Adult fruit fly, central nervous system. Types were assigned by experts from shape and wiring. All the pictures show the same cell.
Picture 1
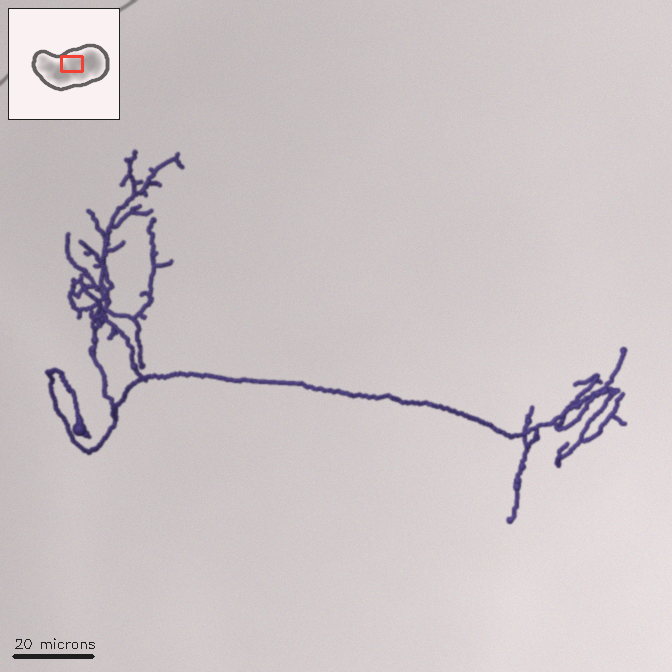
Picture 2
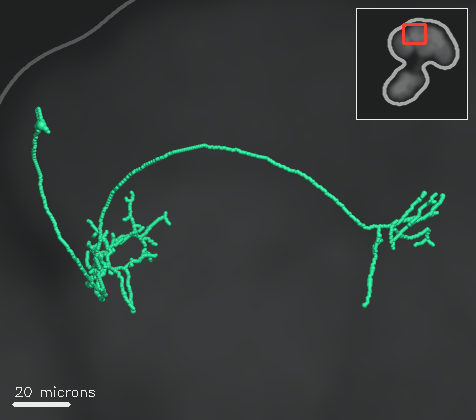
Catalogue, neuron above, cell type: CB4112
